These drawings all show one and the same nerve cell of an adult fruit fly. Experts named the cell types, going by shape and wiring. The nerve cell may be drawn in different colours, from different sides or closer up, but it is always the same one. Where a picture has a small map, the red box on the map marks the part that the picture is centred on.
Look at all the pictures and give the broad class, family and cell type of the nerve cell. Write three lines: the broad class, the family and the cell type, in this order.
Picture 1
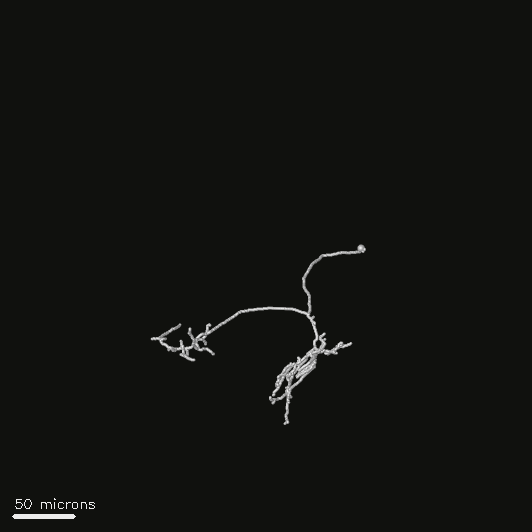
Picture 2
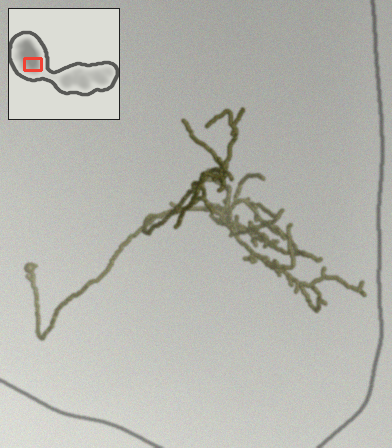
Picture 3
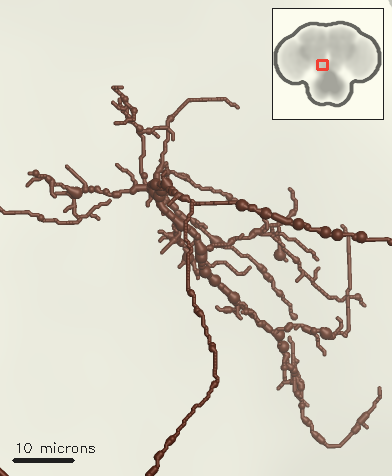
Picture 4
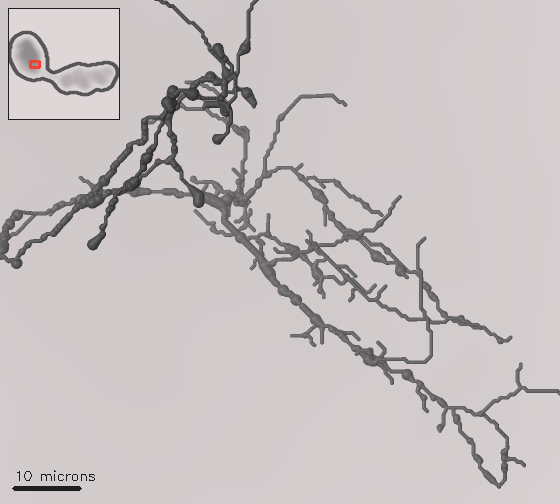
central-brain intrinsic neuron
hemilineage MX7
GNG430_b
